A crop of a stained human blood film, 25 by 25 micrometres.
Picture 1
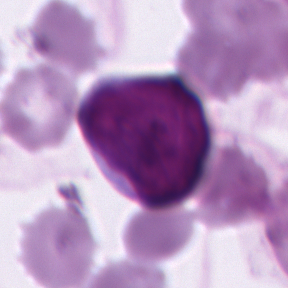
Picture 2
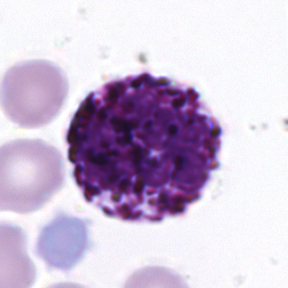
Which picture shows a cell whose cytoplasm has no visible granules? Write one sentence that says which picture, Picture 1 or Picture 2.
Visible granules are absent from the cytoplasm of the cell in picture 1.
